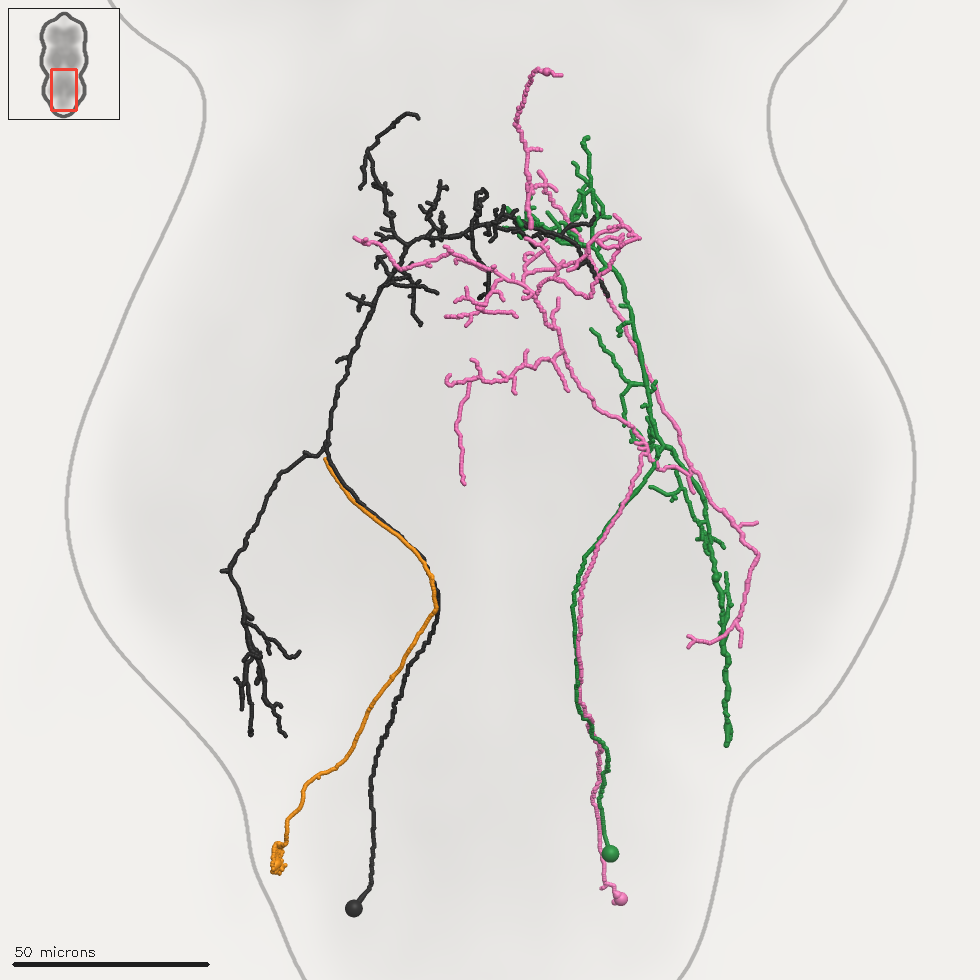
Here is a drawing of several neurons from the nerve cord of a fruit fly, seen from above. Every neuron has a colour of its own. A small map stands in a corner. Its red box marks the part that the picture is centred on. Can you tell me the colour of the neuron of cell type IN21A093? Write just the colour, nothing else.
pink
